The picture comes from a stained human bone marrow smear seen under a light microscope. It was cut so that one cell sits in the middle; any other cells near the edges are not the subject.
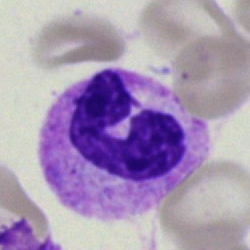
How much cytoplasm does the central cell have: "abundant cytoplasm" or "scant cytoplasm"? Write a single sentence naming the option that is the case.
This cell holds plenty of cytoplasm around the nucleus.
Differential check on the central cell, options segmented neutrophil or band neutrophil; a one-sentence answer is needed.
Within this crop, a band neutrophil occupies the central position.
